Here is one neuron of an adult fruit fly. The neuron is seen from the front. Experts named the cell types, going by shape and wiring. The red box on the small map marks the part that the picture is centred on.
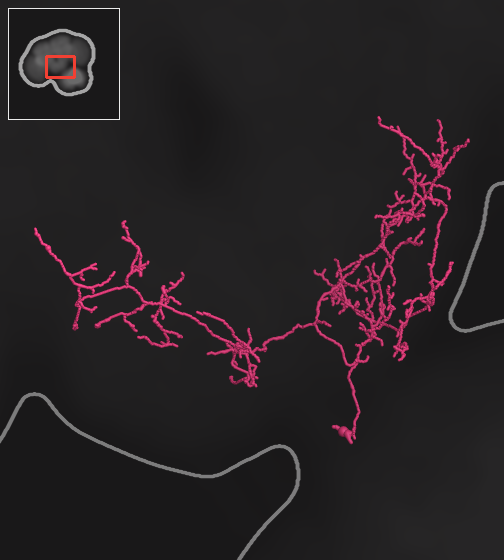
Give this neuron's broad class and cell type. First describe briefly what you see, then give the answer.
Dozens of branch ends can be seen. In this view it is wider than it is tall. This is a central-brain intrinsic neuron. It is of cell type GNG260.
